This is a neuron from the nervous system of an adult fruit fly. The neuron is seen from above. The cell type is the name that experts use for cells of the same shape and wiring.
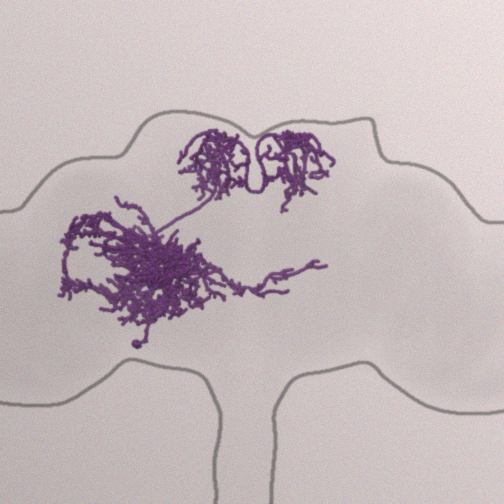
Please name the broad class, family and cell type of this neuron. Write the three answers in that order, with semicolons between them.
central-brain intrinsic neuron; hemilineage SMPpv2_ventral; CL303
